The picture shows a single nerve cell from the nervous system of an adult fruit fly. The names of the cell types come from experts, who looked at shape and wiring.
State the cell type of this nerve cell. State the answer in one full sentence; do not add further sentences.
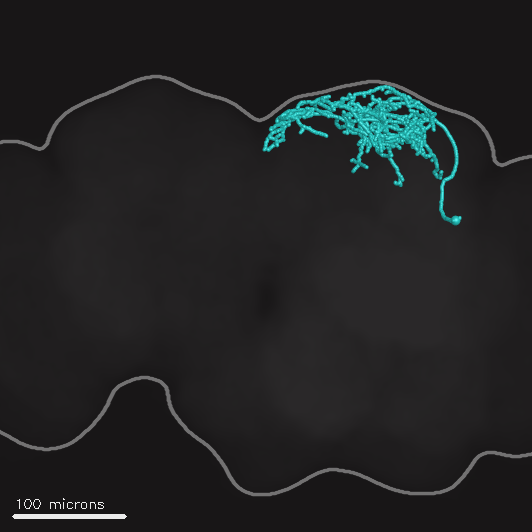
It is SLP067 that this nerve cell is, by cell type.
